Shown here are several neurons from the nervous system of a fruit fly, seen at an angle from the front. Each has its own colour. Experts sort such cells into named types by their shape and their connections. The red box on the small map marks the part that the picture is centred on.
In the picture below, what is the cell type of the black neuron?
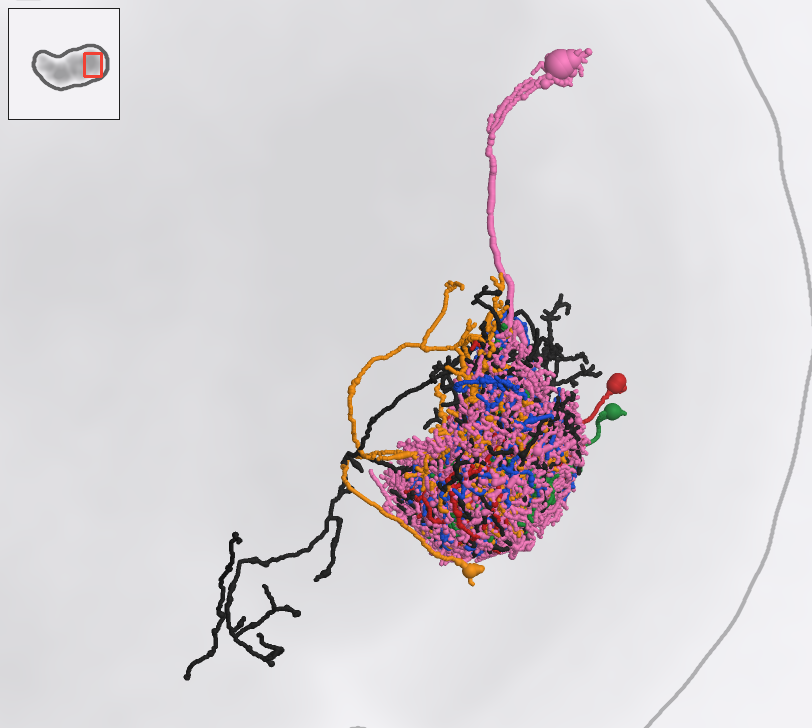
AVLP102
